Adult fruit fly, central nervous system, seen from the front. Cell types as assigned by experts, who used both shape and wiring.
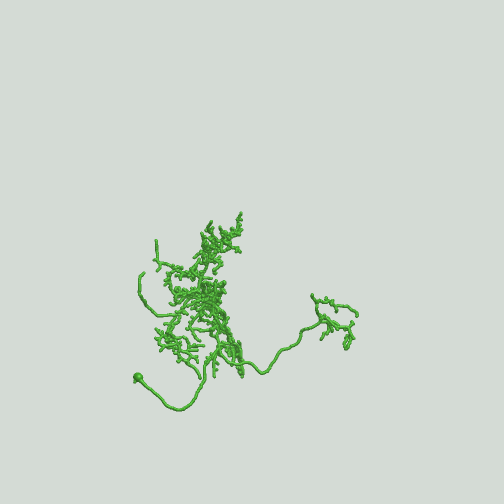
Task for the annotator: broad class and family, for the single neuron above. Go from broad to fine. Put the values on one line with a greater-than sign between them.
central-brain intrinsic neuron > hemilineage LB7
